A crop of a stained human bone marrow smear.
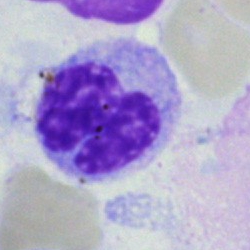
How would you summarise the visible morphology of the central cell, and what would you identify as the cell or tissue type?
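A cleft indents the nucleus, giving it a kidney-like shape. Its dark purple chromatin is clumped, with paler patches between the clumps. Pale blue-grey cytoplasm forms a moderate rim, broader at the upper right, as the nucleus sits toward the lower left. It is a monocyte.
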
